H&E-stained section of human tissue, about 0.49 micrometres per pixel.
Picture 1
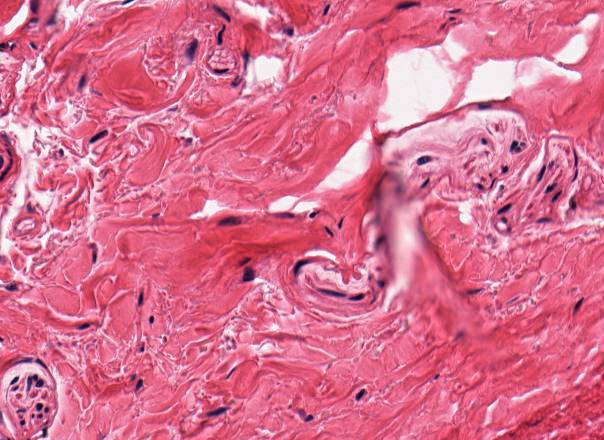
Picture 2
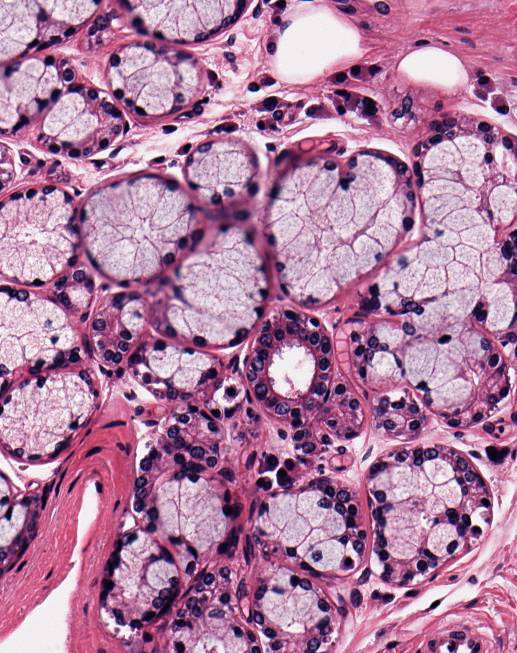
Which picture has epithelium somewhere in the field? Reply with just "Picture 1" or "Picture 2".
Picture 2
